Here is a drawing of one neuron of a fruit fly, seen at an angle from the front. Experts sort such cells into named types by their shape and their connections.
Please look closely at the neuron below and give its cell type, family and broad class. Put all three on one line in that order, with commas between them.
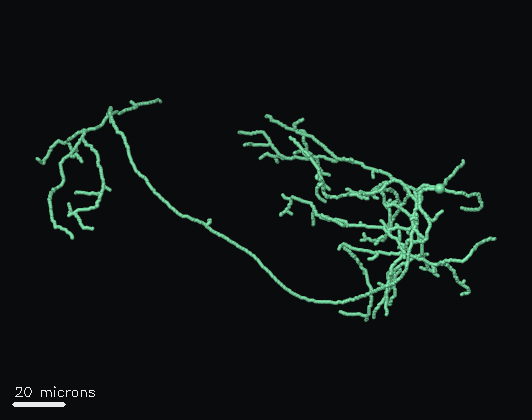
CB2667, hemilineage LHl2_dorsal, central-brain intrinsic neuron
